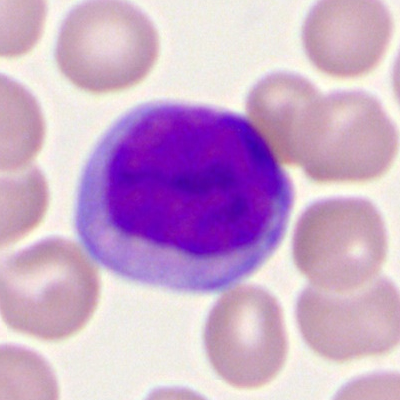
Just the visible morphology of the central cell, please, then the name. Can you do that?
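Going feature by feature: the outline is round and smooth; the chromatin stains deep purple; the cytoplasm is pale blue; and no vacuoles are seen in that cytoplasm. The cell is a myeloblast.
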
